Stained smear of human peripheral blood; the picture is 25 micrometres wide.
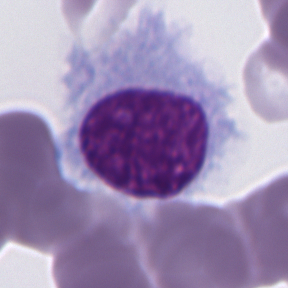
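Hairy cell, the central cell in a stained peripheral blood smear. Its border is ragged, bearing many fine hair-like projections that spread most widely along the top. The chromatin is dark purple with a fine mottled pattern, and the cytoplasm is pale blue-grey.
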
